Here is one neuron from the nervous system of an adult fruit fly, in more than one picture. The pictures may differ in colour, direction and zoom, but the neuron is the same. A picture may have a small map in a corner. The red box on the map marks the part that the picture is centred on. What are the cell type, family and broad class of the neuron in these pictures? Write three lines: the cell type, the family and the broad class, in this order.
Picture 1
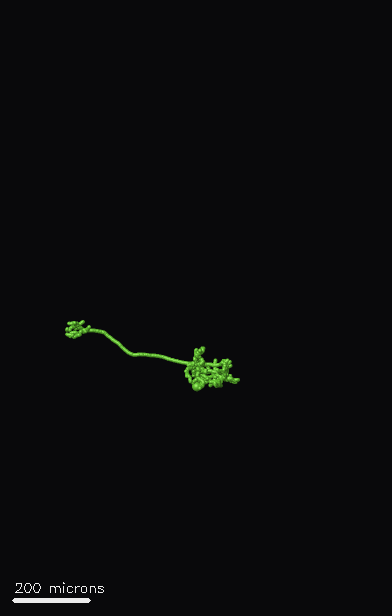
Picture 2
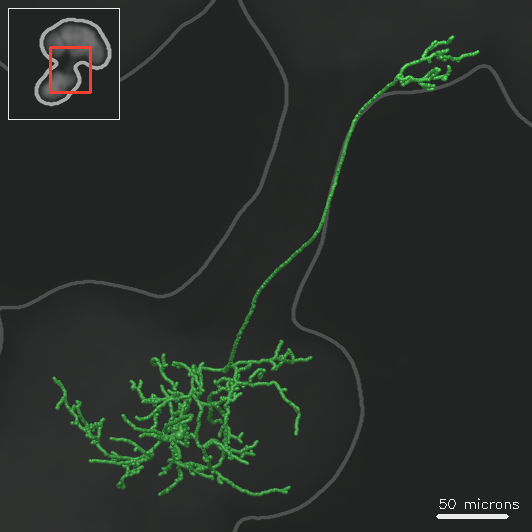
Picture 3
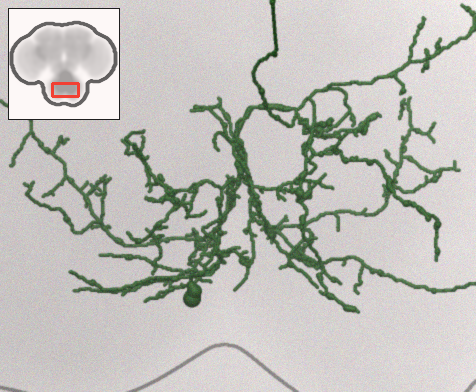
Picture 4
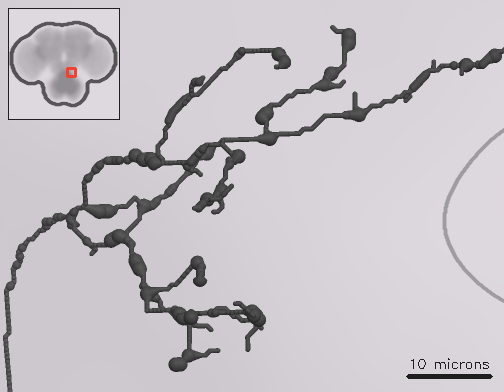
AN10B025
hemilineage 10B
ascending neuron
